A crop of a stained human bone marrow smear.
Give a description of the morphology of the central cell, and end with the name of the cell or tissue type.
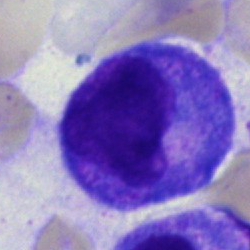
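Round and smooth in outline, the cell has its nucleus displaced toward the left side. Blue-stained cytoplasm surrounds it, with a paler zone lying against the right edge of the nucleus. This is a promyelocyte.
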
